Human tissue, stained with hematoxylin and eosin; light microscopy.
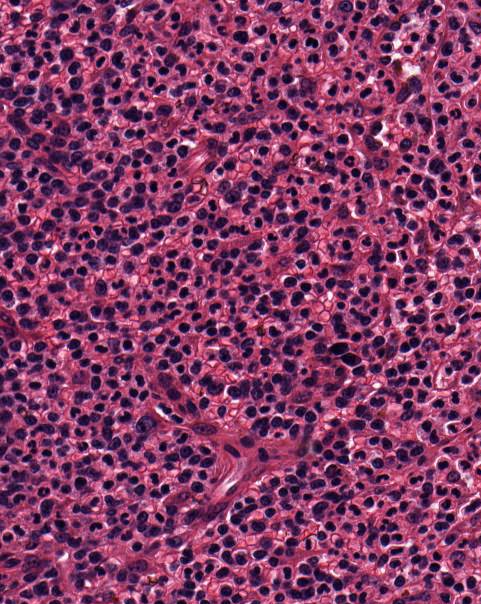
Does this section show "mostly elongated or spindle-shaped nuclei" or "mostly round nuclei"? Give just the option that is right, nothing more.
Mostly round nuclei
